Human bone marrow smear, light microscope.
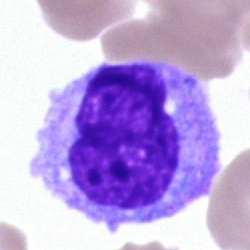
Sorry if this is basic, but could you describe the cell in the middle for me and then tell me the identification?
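The cell has a roughly round outline, and its nucleus shows a notch cut into the upper right side. The chromatin is dark purple with paler patches rather than evenly smooth. A few small clear vacuoles lie in the cytoplasm. It is a monocyte.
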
